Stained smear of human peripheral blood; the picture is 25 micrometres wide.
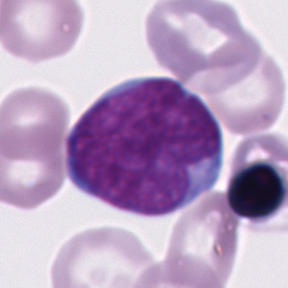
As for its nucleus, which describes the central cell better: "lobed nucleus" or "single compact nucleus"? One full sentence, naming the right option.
Round, oval or kidney-shaped, the nucleus of this cell is one compact undivided mass.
